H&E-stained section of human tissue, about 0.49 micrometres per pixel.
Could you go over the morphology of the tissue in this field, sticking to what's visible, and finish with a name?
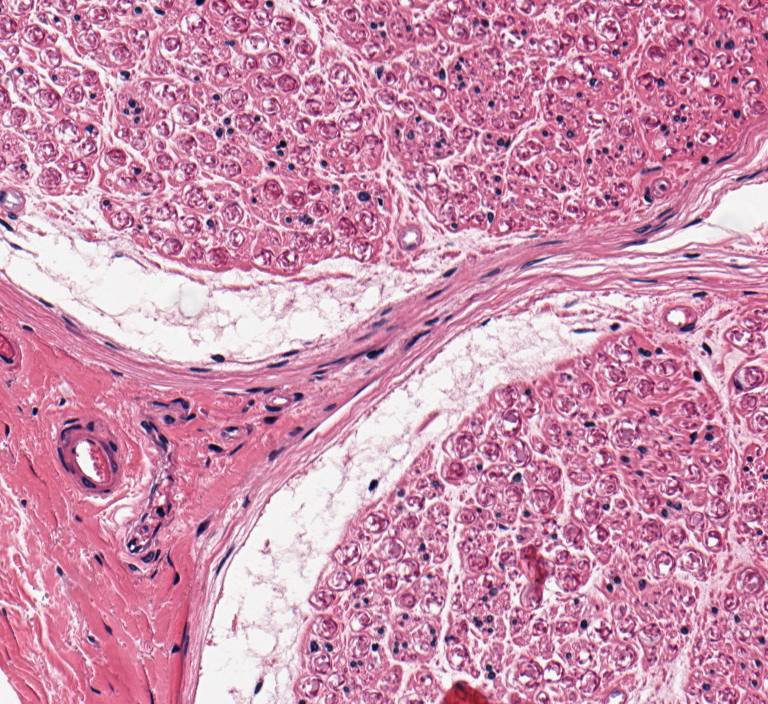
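Two large rounded bundles fill the upper half and lower right, parted by a connective tissue band running lower left to upper right. Their fibres are cut across: many small round profiles, each a central pink dot in a pale halo. Small dark nuclei lie sparsely between them. Left, in dense pink tissue, sits a small thick-walled vessel with a narrow lumen. This tissue is tibial nerve.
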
